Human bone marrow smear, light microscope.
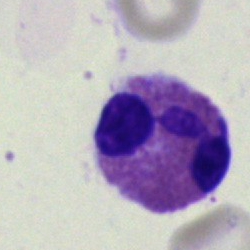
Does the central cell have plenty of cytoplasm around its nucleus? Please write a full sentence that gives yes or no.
Yes, there is a wide area of cytoplasm around the nucleus.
